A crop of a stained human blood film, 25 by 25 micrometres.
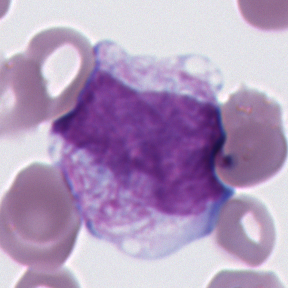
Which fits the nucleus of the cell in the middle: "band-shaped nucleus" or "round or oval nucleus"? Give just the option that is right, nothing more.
Band-shaped nucleus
